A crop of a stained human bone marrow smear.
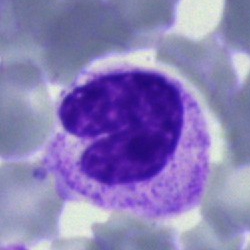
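Band neutrophil, the cell in the middle of this stained bone marrow smear. Look first at its outline, which is roughly round. Now find the nucleus: a deep notch cuts into it from the left side. Around it, the cytoplasm is a pale pinkish-lilac, sprinkled with fine purple granules.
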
